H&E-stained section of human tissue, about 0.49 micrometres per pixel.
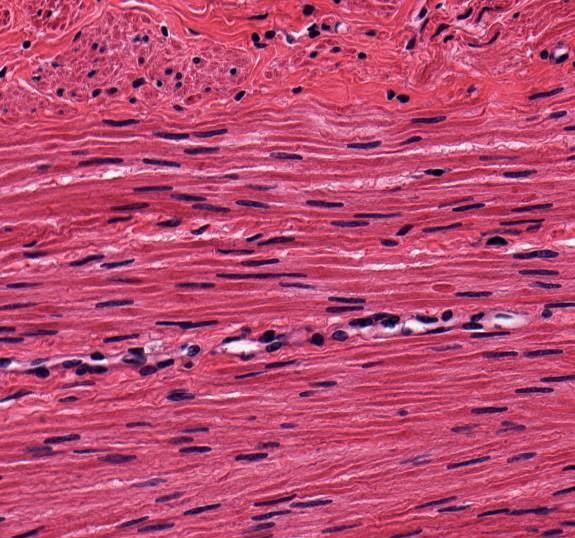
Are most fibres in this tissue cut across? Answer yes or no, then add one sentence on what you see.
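No. Most of the field is filled by closely packed pink fibres running in parallel from left to right.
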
